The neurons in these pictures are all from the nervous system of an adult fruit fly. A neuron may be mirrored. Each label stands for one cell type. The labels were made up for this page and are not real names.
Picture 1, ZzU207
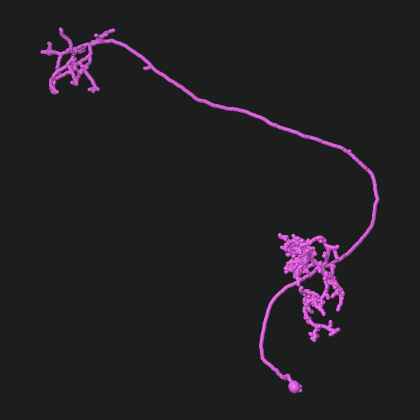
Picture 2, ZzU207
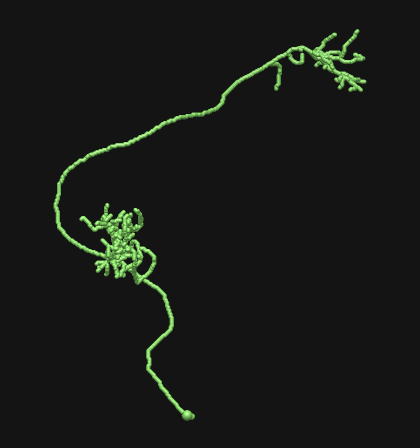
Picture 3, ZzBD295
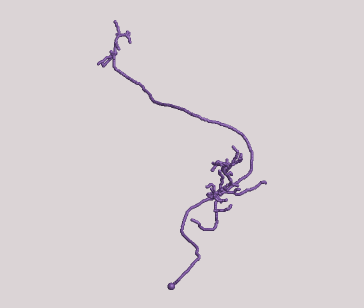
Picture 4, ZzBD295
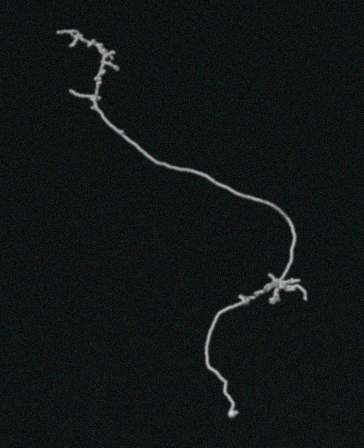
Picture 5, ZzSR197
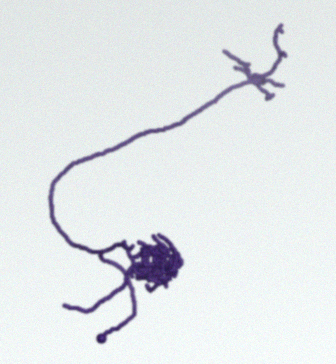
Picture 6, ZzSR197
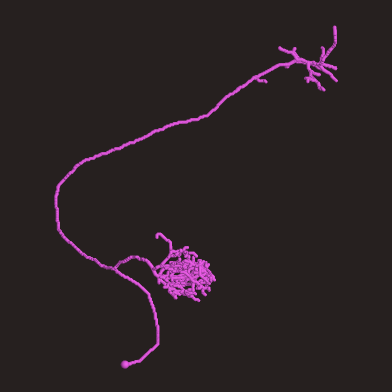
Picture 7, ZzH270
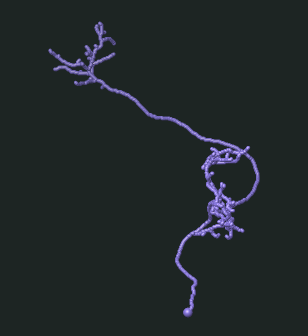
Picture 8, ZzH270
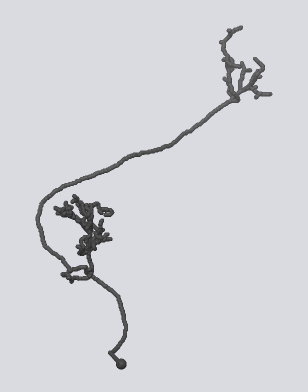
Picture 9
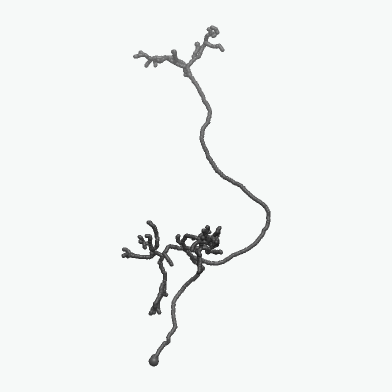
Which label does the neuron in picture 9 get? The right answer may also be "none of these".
none of these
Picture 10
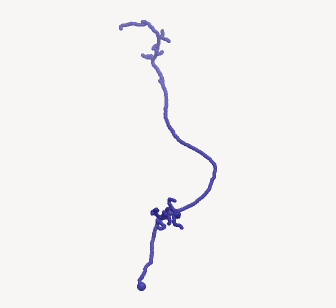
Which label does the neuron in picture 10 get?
ZzBD295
